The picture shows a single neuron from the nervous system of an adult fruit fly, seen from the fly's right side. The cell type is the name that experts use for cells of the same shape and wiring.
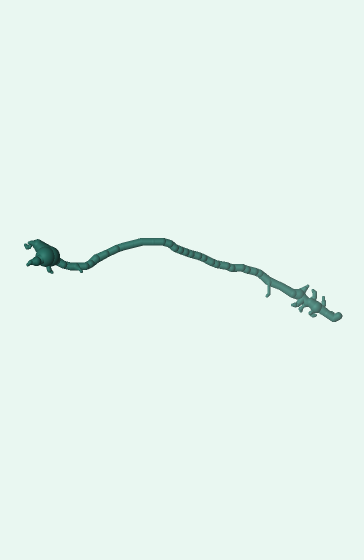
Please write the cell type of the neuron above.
L2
